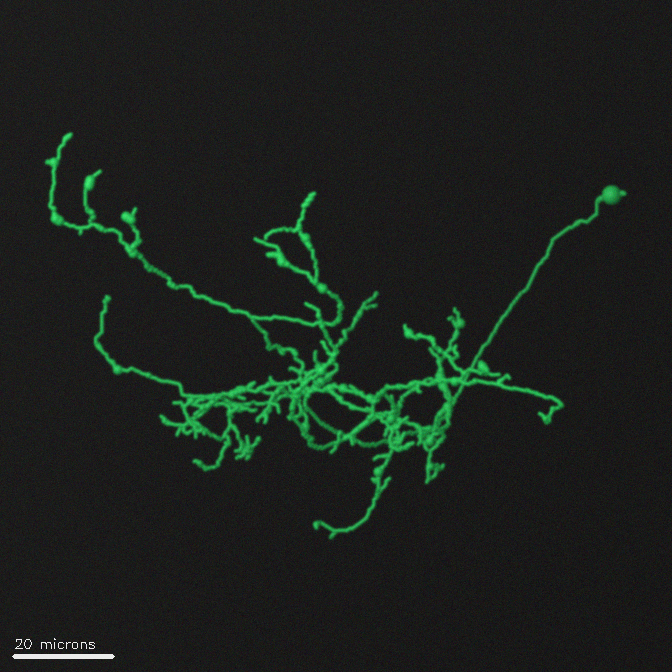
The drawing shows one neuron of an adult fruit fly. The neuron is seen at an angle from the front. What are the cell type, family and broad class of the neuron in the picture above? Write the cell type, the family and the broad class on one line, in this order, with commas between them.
GNG346, hemilineage LB0, central-brain intrinsic neuron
